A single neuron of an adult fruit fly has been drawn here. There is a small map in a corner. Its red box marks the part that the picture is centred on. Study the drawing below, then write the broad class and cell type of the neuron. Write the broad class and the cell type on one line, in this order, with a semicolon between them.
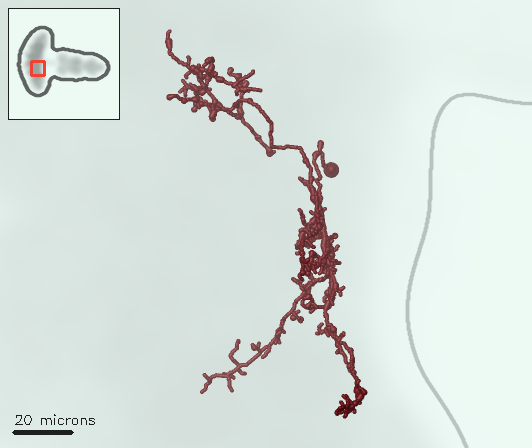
central-brain intrinsic neuron; SLP435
